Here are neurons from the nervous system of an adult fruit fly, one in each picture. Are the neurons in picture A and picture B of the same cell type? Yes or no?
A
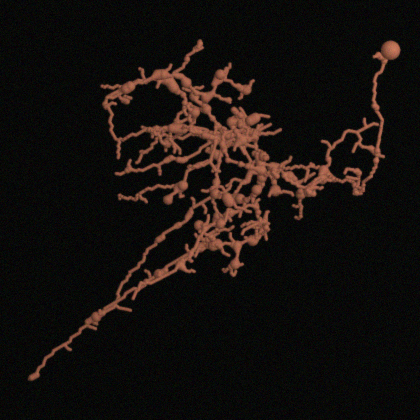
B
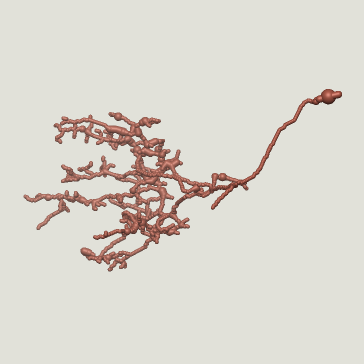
yes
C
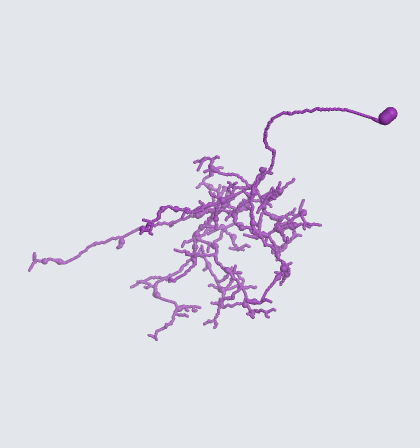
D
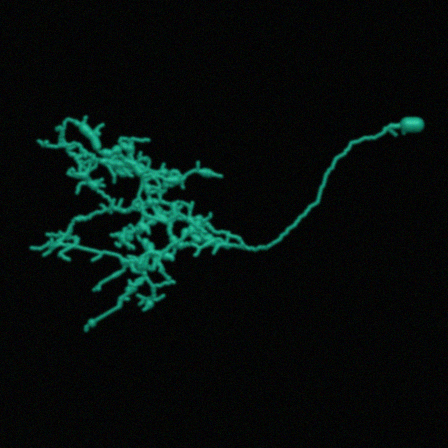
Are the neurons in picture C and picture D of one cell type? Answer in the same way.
yes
